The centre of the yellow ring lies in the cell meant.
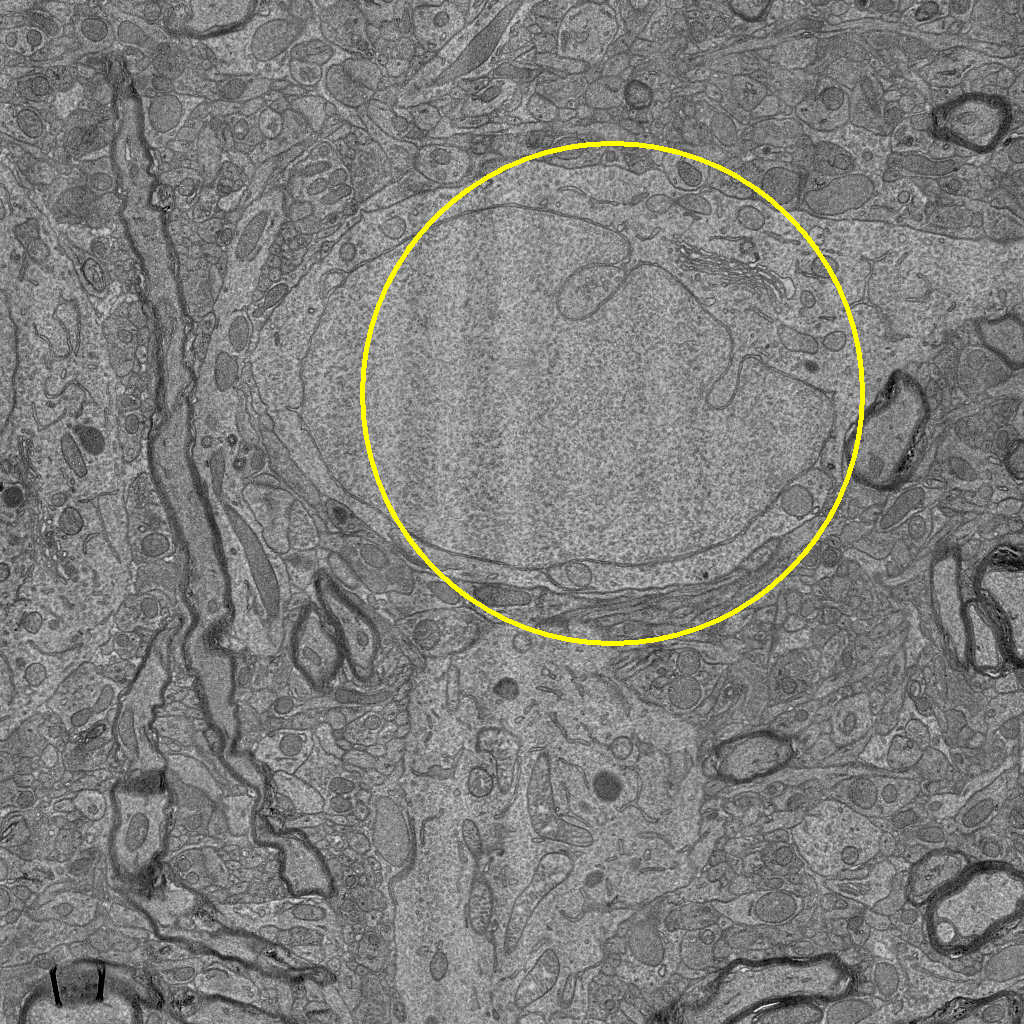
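Inhibitory neuron in mouse visual cortex, the cell at the centre of the ring. Its nuclear envelope has two deep infoldings, at the top and on the right, and no nucleolus is visible. Chromatin is pale and evenly dispersed, without dark clumps at the envelope.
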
